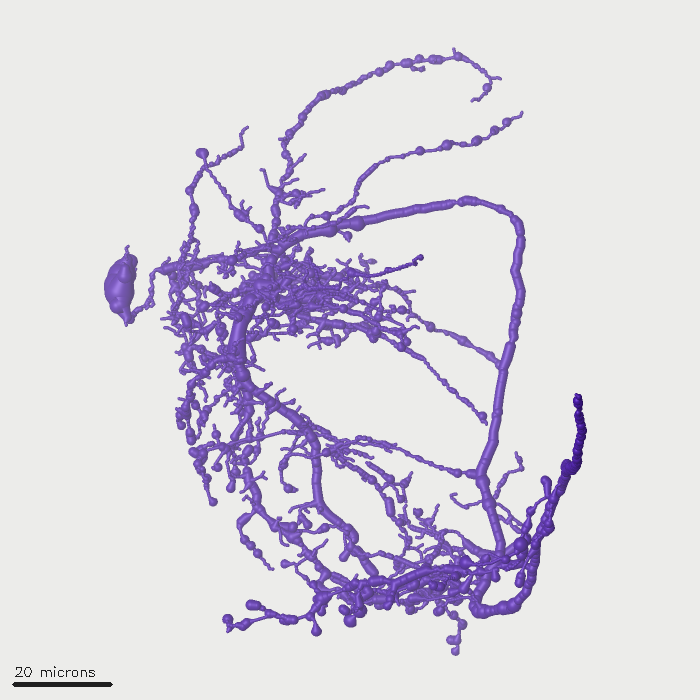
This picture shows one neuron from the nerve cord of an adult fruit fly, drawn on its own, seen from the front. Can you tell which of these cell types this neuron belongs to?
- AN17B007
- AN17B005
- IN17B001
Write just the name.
AN17B005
